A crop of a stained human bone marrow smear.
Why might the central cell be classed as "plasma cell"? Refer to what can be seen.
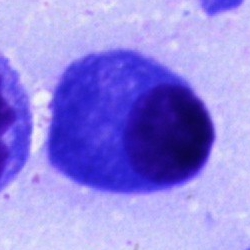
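Look at where the nucleus sits: off-centre, pushed against the right side of the cell.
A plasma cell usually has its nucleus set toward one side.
Then there's the cytoplasm, which is a deep blue.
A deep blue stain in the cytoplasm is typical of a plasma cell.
So those two both go with plasma cell. Otherwise, you just see a nucleus stained dark purple, clearly darker than the cytoplasm around it, and plenty of cytoplasm, taking up more of the cell than the nucleus does.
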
